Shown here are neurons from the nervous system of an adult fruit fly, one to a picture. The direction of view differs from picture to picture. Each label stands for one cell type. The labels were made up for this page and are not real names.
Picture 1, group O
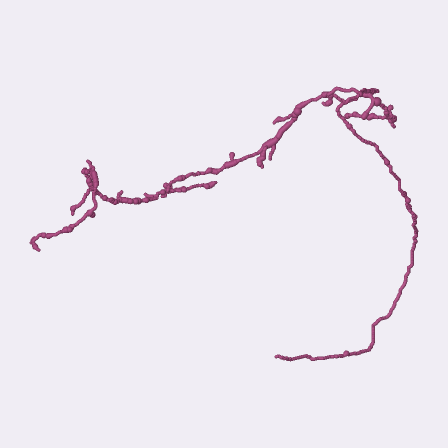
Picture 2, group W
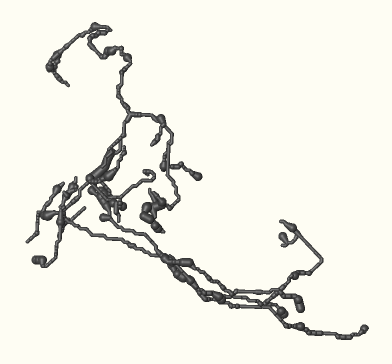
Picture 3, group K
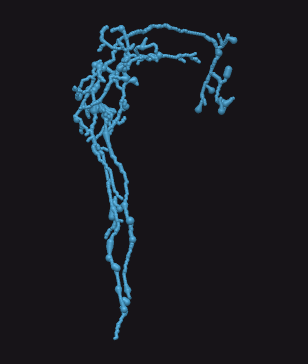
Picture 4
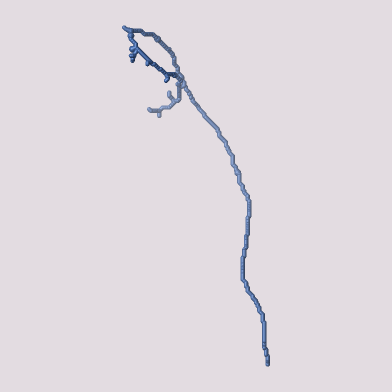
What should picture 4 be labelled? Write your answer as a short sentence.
It belongs to group K.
